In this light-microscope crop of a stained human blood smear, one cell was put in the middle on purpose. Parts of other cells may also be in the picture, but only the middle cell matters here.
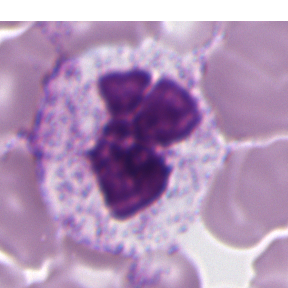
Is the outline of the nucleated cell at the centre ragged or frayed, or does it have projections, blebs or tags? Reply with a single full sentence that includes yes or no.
Yes, the edge of this particular cell is rough.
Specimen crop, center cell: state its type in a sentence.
The cell at the central position in this crop is a neutrophil.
